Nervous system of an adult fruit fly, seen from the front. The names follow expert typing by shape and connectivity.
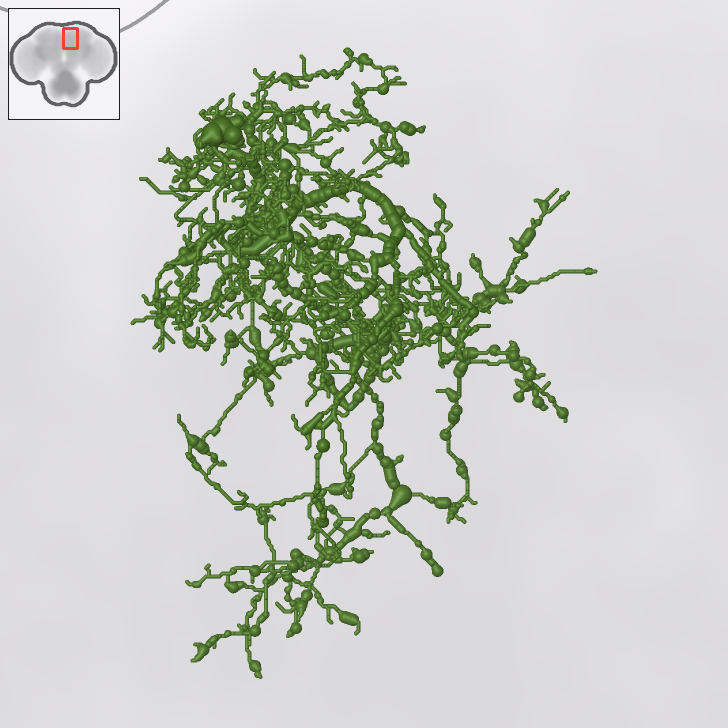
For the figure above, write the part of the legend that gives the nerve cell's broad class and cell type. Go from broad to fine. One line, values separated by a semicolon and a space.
central-brain intrinsic neuron; SMP050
